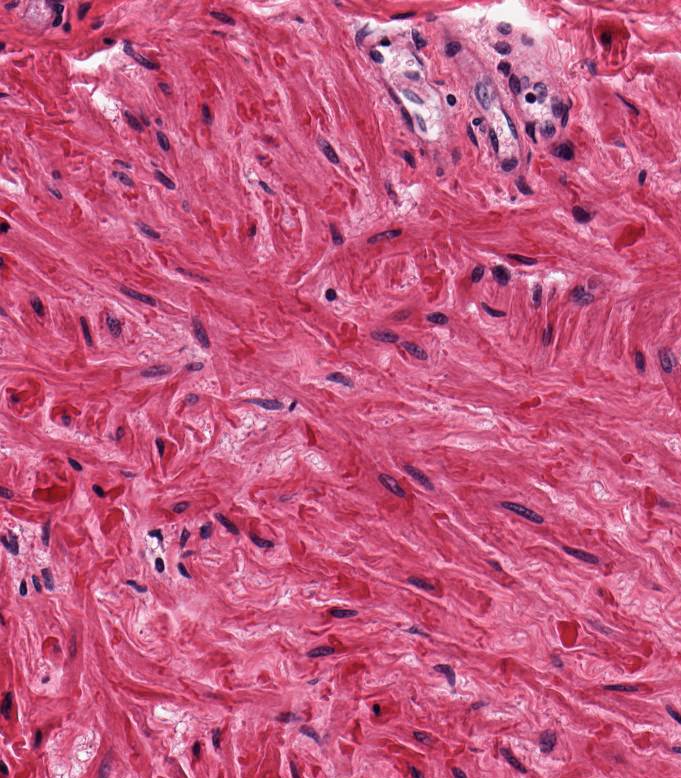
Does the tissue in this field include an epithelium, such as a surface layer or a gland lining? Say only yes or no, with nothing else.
No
